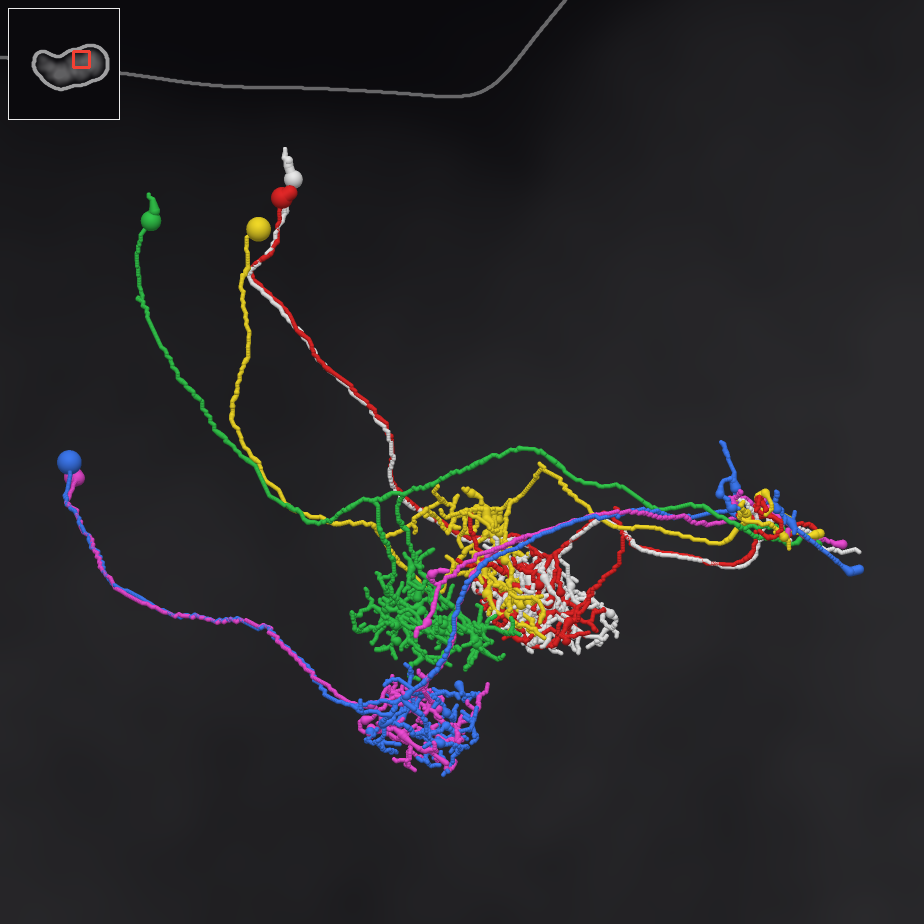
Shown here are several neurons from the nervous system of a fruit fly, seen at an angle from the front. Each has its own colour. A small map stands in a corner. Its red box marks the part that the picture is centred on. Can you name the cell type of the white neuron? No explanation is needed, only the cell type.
FC1B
